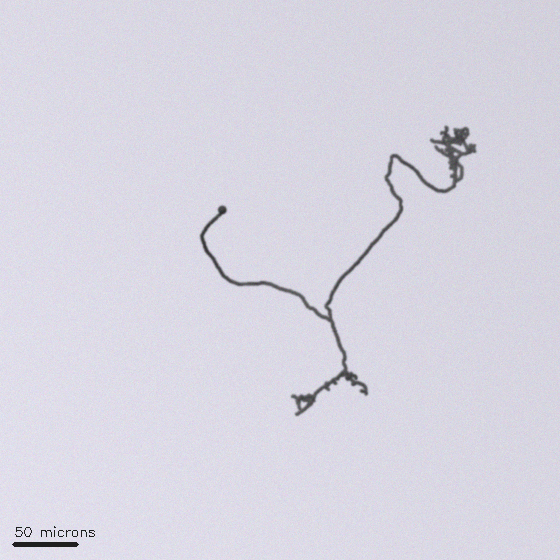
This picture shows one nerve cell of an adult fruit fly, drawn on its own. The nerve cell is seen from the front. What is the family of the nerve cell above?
hemilineage CREa1_ventral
